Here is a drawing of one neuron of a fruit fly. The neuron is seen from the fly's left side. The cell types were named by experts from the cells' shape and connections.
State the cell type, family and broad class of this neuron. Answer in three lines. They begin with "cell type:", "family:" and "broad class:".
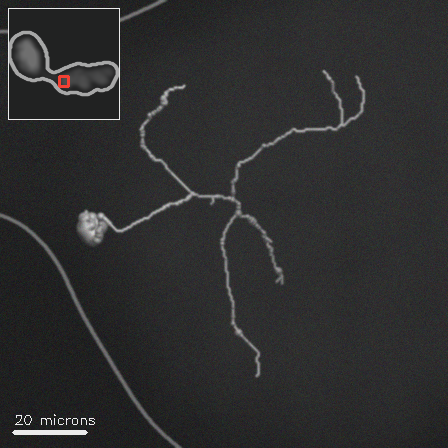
cell type: Ta depressor MN
family: hemilineage 15B
broad class: motor neuron of the nerve cord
